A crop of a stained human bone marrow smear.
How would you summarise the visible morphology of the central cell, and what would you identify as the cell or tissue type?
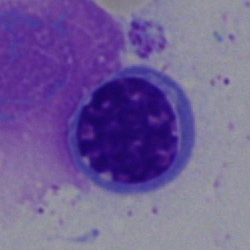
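Looking at the chromatin first, I see coarse dark clumps with small paler patches between them. I can't make out a nucleolus anywhere in the nucleus. The cytoplasm is blue, and I find no granules in it. This is an erythroblast.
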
